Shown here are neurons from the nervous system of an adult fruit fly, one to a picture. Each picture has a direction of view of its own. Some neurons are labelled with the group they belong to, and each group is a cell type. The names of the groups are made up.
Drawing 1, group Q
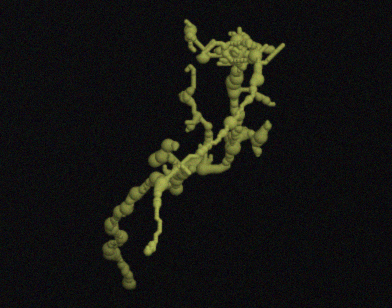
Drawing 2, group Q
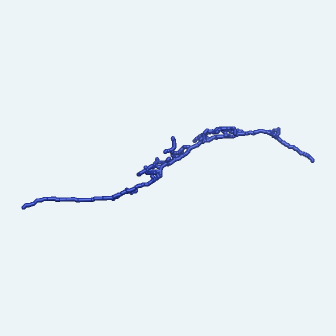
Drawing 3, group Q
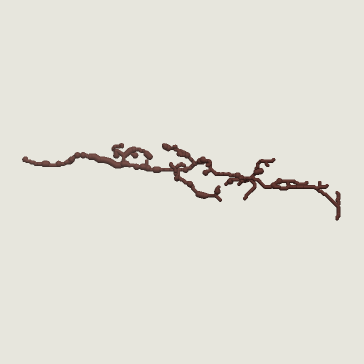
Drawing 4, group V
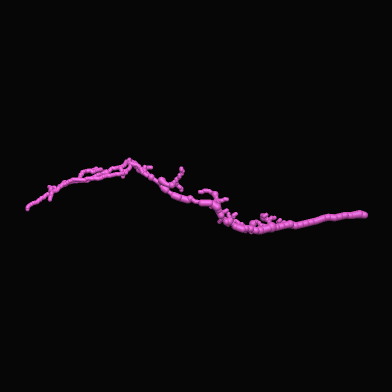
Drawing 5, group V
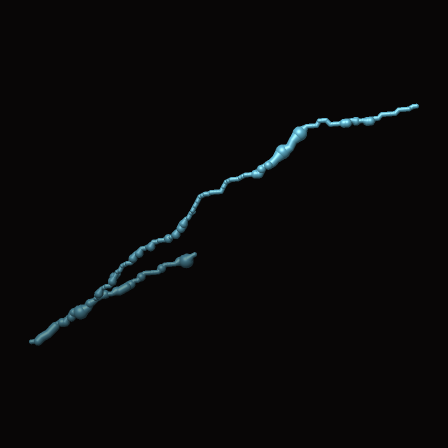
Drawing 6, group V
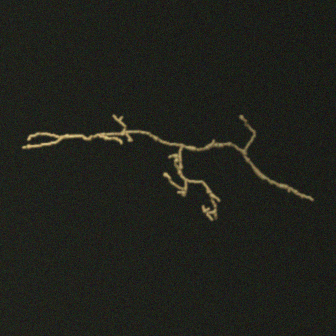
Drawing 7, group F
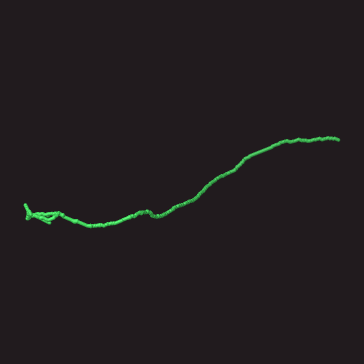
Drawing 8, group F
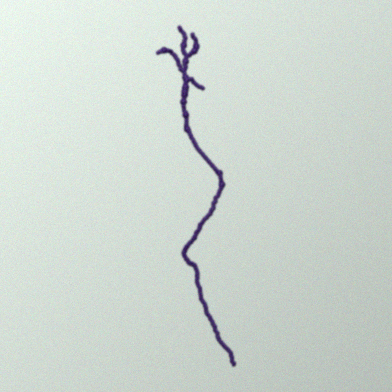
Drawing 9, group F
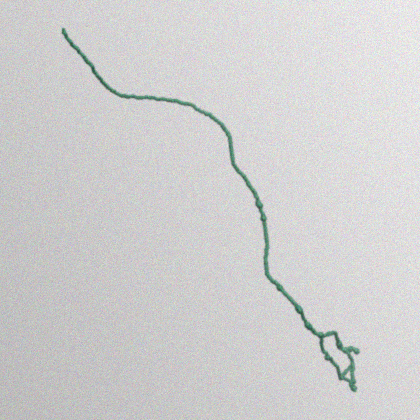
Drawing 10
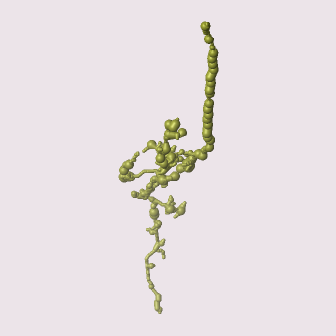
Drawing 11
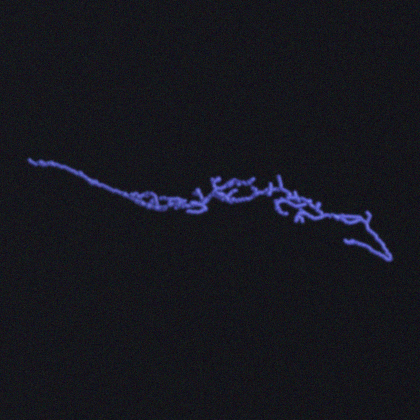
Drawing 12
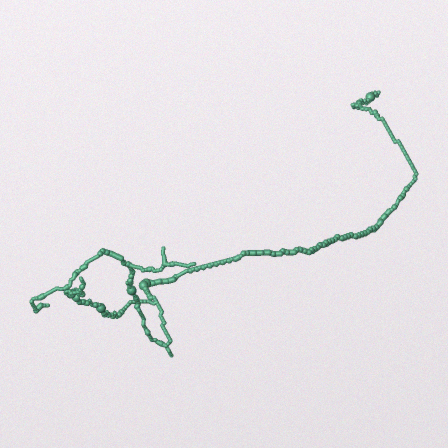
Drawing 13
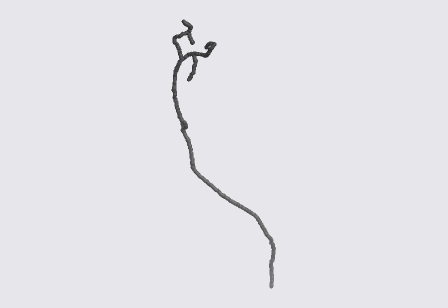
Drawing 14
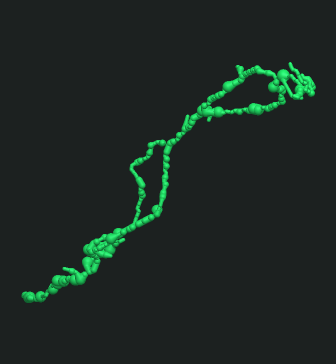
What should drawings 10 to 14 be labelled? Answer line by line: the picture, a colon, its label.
10: group V
11: group Q
12: group F
13: group F
14: group Q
